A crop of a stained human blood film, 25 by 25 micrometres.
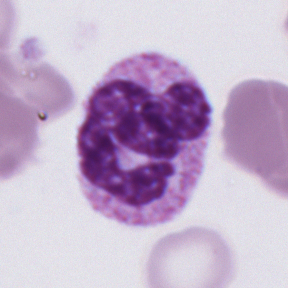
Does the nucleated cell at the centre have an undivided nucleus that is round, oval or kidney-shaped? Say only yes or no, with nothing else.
No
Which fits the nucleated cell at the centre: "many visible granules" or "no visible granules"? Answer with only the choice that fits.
Many visible granules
